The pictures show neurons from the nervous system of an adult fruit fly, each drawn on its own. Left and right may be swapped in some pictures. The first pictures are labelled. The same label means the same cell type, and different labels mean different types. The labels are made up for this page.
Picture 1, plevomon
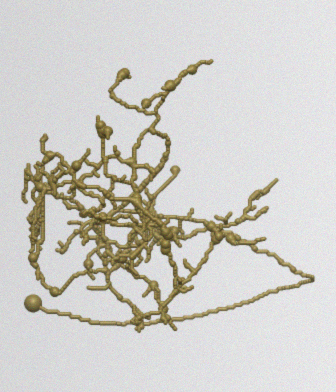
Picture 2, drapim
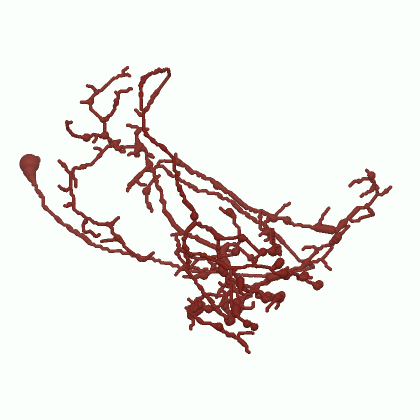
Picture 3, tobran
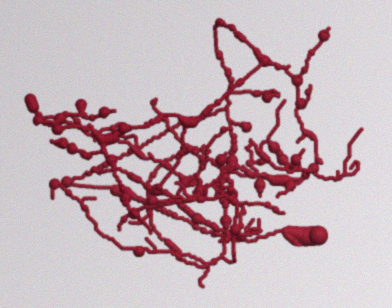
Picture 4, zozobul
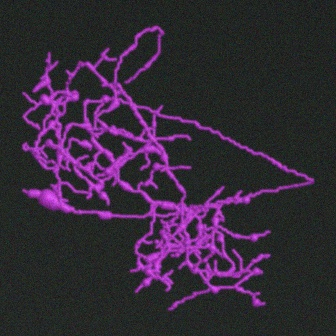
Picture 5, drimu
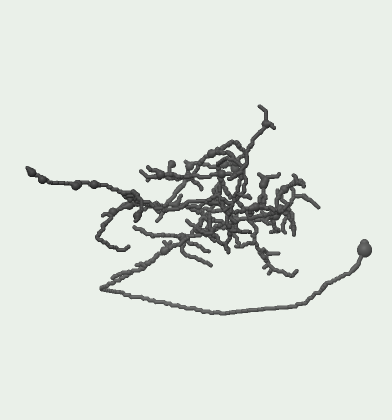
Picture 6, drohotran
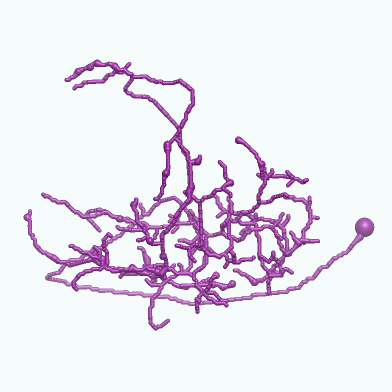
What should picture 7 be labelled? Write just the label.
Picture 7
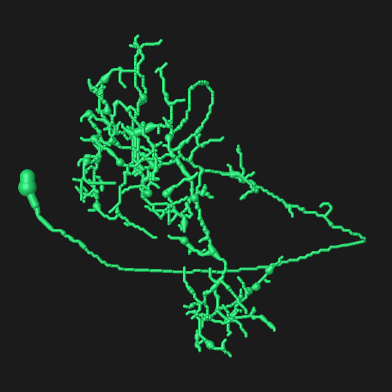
zozobul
